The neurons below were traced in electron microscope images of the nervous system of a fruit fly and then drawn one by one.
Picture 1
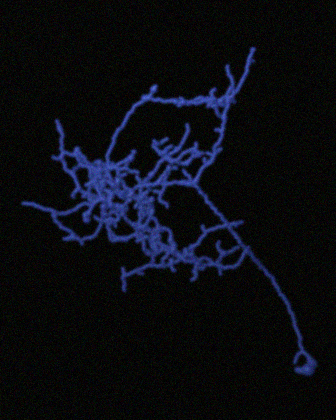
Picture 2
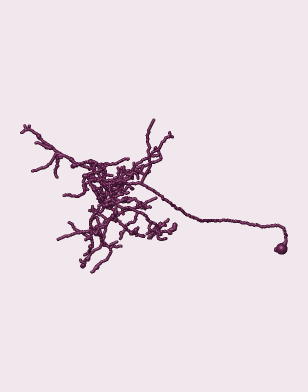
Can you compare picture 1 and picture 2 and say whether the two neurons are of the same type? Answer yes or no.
no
